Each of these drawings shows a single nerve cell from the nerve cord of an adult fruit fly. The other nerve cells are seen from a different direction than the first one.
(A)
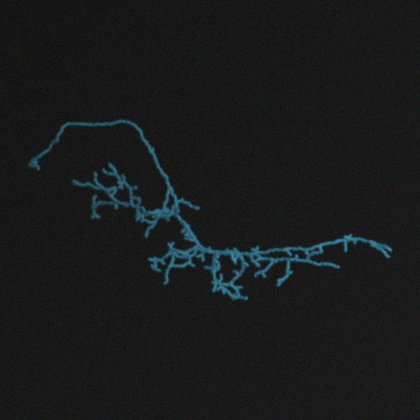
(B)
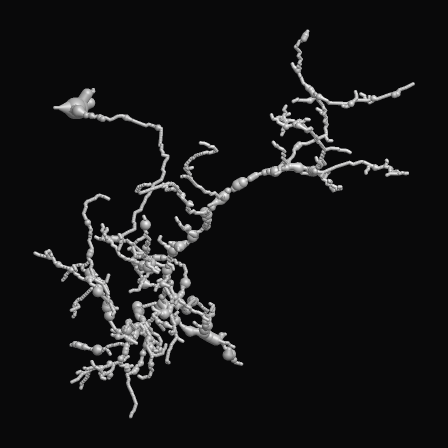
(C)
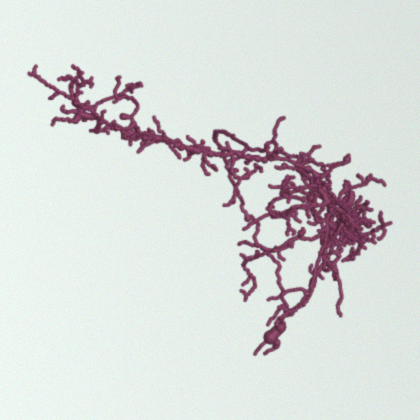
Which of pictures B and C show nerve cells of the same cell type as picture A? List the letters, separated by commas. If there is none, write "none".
B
